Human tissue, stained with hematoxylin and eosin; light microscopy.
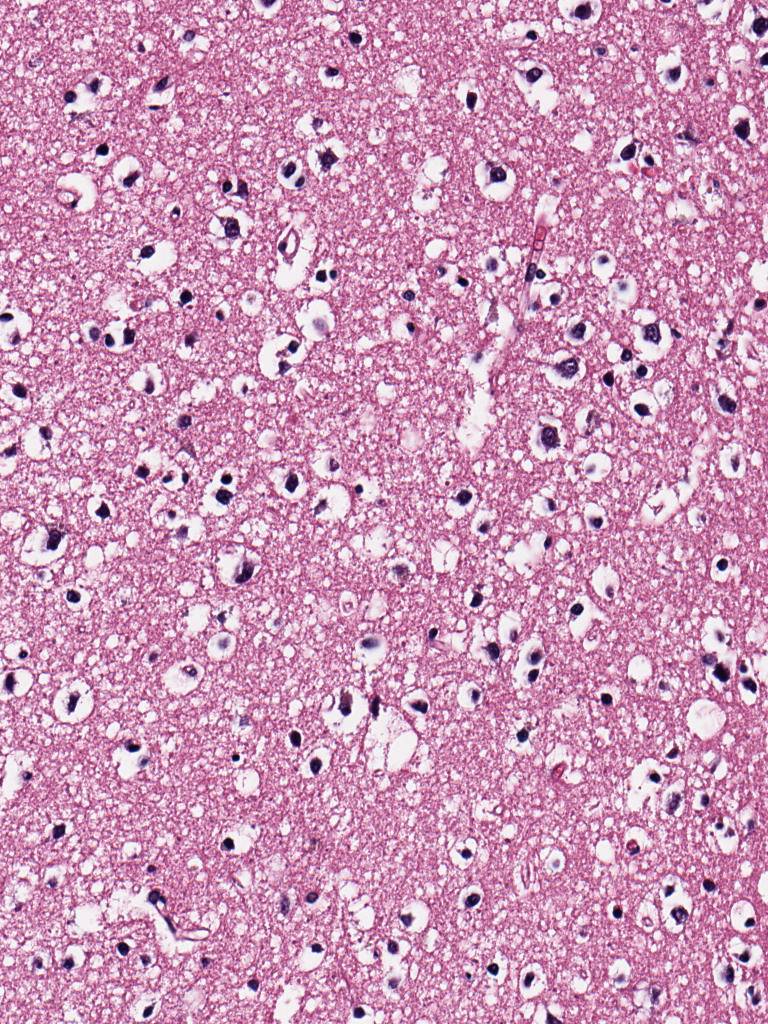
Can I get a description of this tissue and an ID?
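Cells are distributed fairly evenly across the whole field, without grouping into layers, nests or units. They lie in a pink, finely fibrillary neuropil pitted throughout by many small round clear vacuoles. Most nuclei are small, round and densely dark. A thin capillary runs obliquely from the upper right of centre down toward the middle. This is cerebral cortex.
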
